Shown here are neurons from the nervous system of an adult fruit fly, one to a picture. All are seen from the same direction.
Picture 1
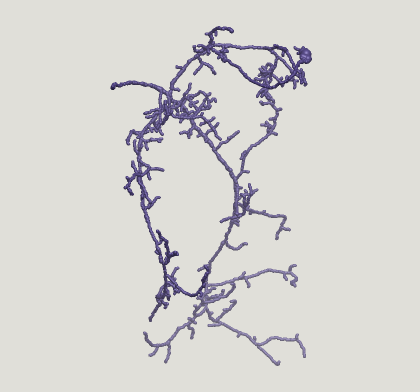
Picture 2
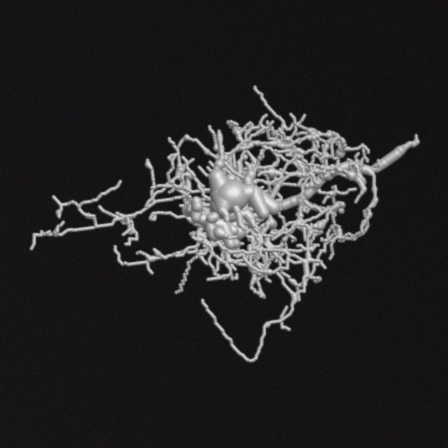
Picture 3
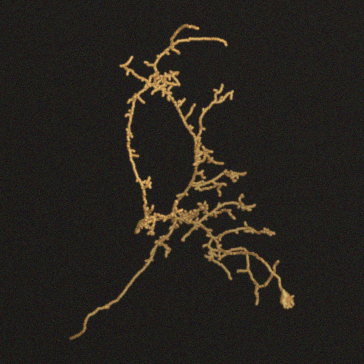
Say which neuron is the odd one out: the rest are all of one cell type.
Picture 2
